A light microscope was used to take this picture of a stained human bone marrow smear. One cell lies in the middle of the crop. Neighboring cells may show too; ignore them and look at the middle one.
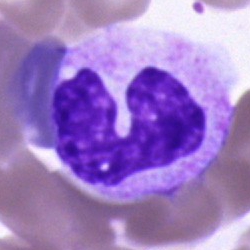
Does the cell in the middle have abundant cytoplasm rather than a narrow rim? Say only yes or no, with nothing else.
Yes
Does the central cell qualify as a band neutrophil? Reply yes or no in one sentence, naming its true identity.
Yes, this central cell is a band neutrophil.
